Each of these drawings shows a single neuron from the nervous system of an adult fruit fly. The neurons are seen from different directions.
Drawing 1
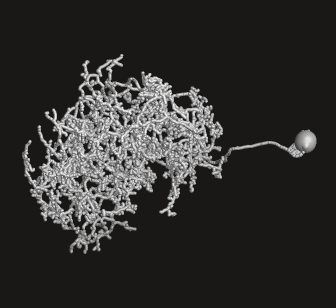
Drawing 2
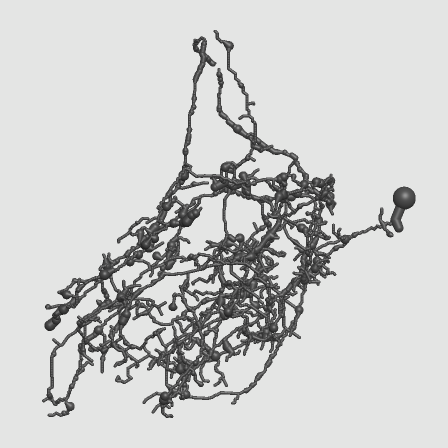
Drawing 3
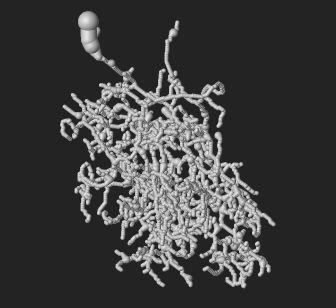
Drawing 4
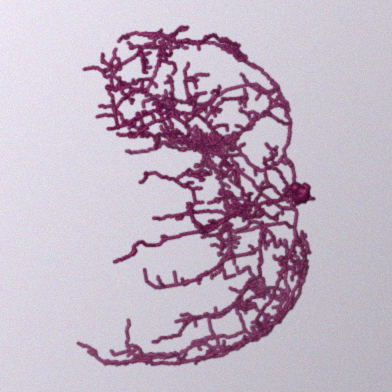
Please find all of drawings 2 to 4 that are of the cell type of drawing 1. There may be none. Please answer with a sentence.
Drawing 3 is of the same cell type.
